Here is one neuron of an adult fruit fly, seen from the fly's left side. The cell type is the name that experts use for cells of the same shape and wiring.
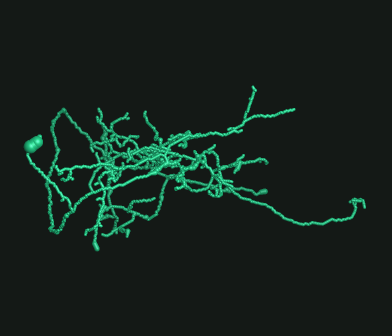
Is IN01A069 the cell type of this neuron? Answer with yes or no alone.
yes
